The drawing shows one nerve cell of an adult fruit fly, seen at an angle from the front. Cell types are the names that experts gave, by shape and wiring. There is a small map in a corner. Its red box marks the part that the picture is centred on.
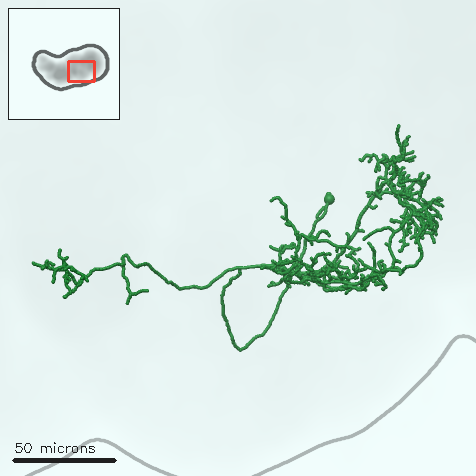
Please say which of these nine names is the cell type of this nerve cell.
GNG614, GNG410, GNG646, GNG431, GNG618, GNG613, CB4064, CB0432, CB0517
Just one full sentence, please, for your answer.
In the scheme of cell types, this nerve cell is CB0432.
